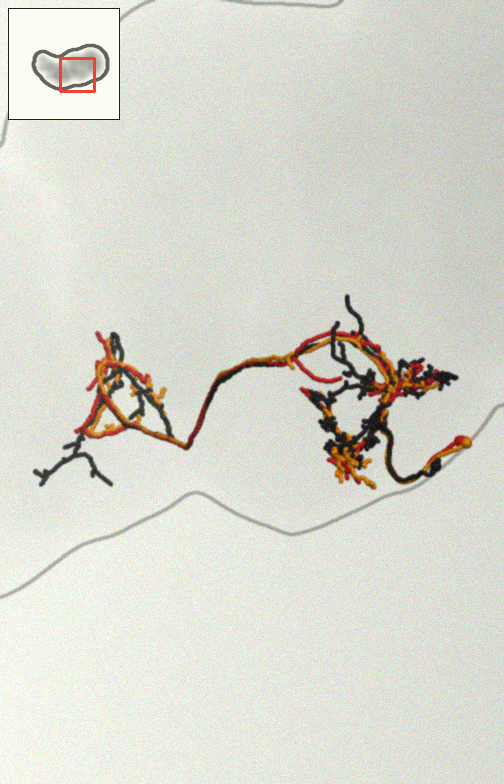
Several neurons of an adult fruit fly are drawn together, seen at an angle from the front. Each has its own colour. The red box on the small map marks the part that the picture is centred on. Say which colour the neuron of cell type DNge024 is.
orange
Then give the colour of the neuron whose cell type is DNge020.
red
